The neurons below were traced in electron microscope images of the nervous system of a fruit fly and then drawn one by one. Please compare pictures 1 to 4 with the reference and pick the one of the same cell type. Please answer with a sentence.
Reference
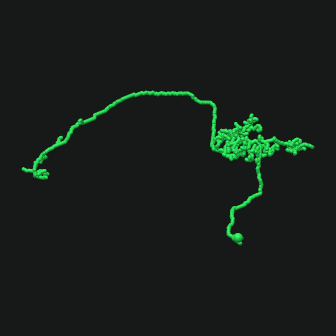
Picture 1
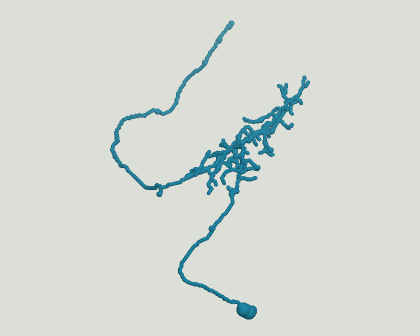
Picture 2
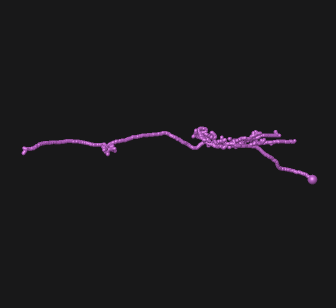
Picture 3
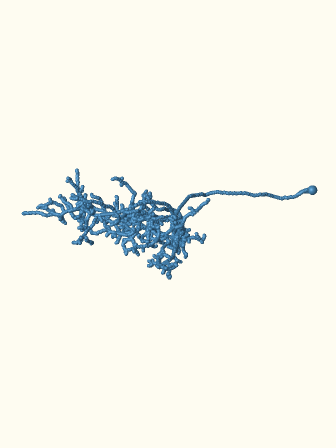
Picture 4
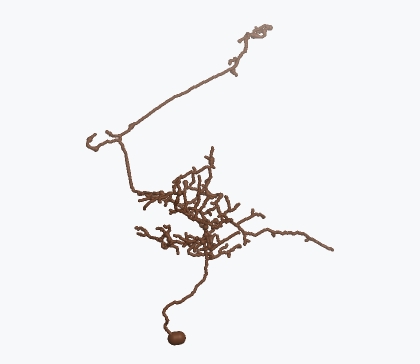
Picture 2 is of the same cell type.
